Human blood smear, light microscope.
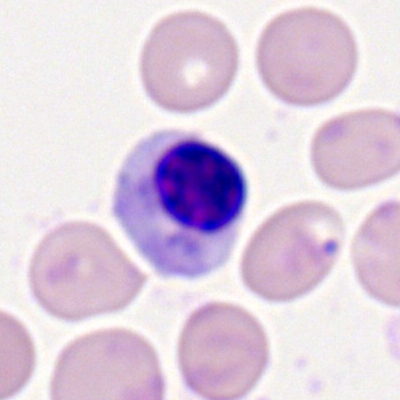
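Erythroblast, centre of the smear, checked point by point. First, the nucleus sits off-centre, toward the upper right of the cell. Second, its chromatin is dark purple and coarsely clumped. Third, no nucleoli can be seen in the nucleus. Last, the cell outline is smooth, without projections.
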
